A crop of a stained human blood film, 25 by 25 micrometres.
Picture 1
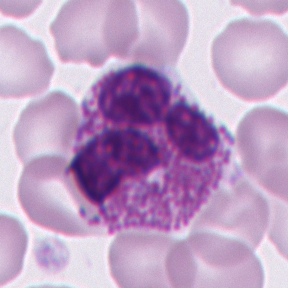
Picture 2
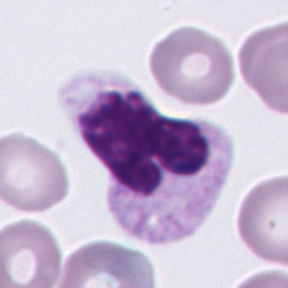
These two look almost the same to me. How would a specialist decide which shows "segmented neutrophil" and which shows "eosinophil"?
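Identity check: picture 1 is the eosinophil, picture 2 the segmented neutrophil. Granules: the cytoplasm of the eosinophil is crowded with coarse granules that reach the margin and make the cell edge look rough, while the segmented neutrophil has fine, faint purplish granules scattered through its cytoplasm.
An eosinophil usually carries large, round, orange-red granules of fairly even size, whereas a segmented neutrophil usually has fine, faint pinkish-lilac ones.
Cytoplasm: in the segmented neutrophil it is plentiful and pale lilac-grey, lying mostly below and to the right of the nucleus, with a pale, thin extension at the upper left that makes the outline irregular. Nucleus: that of the segmented neutrophil measures about 12 by 8 micrometres, and in both cells the chromatin is dark purple and dense, with no nucleoli to be seen.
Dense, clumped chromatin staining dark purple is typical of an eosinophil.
Surroundings: a small pale granular fragment lies below and to the left of the eosinophil.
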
